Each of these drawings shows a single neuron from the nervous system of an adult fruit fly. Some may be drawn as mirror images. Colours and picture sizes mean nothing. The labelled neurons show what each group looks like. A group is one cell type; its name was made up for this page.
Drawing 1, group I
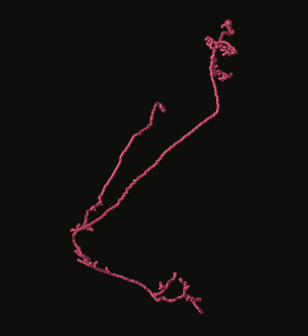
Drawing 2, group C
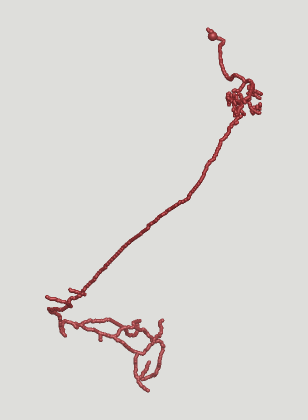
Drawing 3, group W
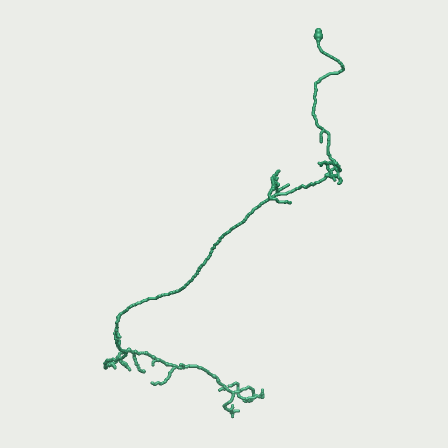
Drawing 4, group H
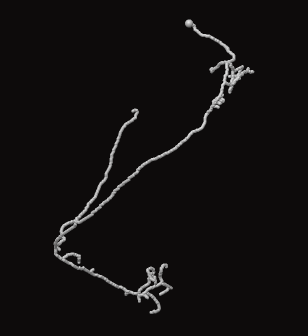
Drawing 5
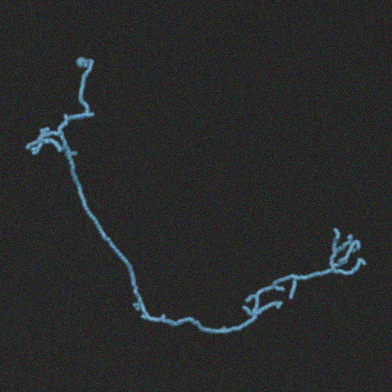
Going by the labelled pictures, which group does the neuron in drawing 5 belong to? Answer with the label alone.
group W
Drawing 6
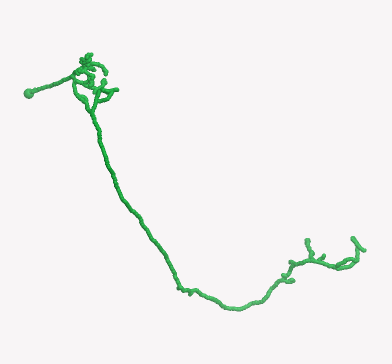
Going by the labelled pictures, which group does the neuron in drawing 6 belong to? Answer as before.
group C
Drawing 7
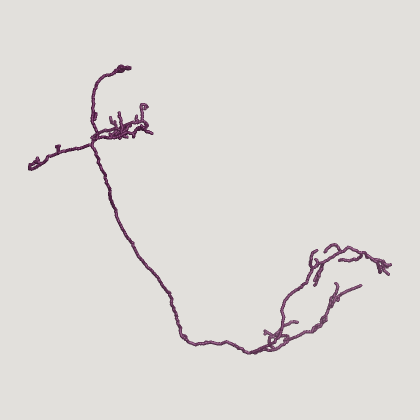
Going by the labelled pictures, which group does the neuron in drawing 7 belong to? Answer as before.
group W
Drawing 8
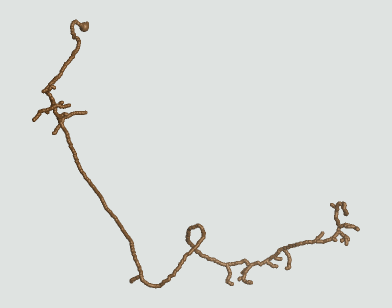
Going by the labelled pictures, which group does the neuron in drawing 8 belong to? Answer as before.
group W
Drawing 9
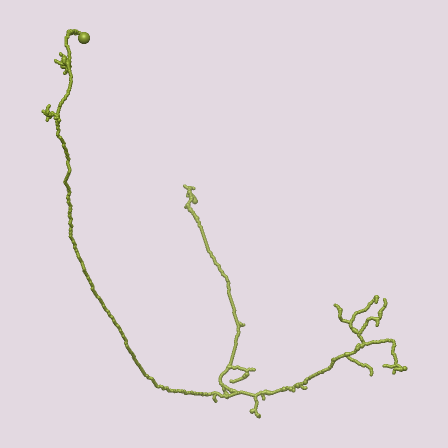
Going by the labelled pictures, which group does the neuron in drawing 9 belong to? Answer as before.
group H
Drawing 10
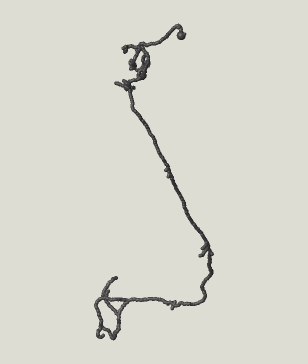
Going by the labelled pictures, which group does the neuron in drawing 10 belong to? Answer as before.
group C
